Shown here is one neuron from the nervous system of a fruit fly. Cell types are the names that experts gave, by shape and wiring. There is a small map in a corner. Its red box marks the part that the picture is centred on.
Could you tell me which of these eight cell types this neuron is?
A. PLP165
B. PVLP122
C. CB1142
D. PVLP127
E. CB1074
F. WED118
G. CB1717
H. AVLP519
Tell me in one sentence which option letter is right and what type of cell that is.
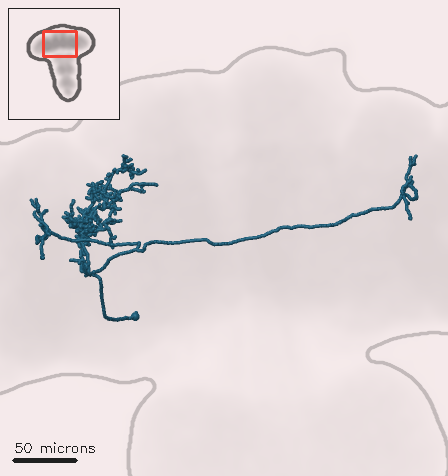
The neuron, by cell type, is CB1074, option E.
